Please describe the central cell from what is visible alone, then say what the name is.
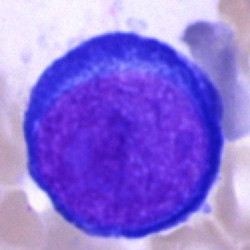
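Notice how finely granular the chromatin is, spread evenly through the nucleus. The cytoplasm is deep blue and forms only a thin rim around the nucleus, widest above it. What you are looking at is a proerythroblast.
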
